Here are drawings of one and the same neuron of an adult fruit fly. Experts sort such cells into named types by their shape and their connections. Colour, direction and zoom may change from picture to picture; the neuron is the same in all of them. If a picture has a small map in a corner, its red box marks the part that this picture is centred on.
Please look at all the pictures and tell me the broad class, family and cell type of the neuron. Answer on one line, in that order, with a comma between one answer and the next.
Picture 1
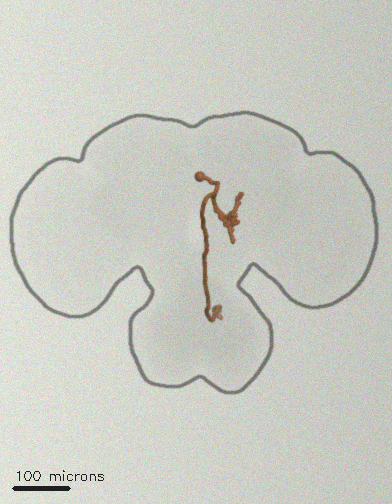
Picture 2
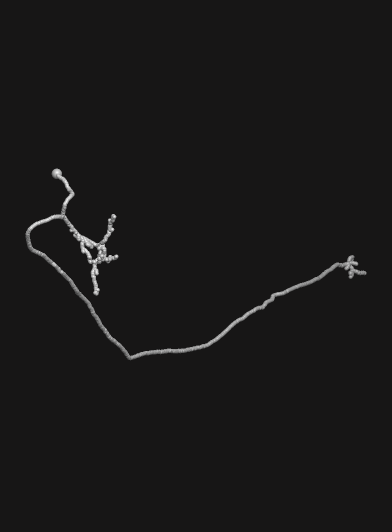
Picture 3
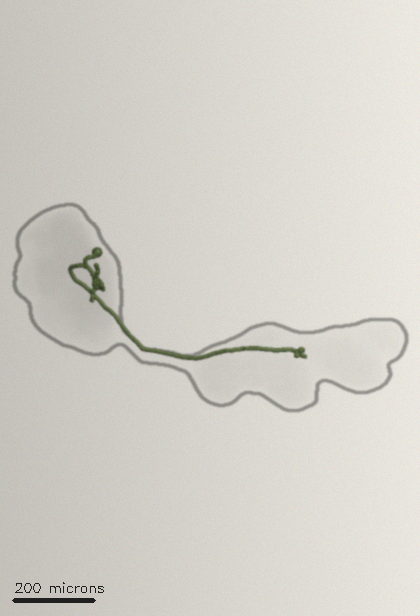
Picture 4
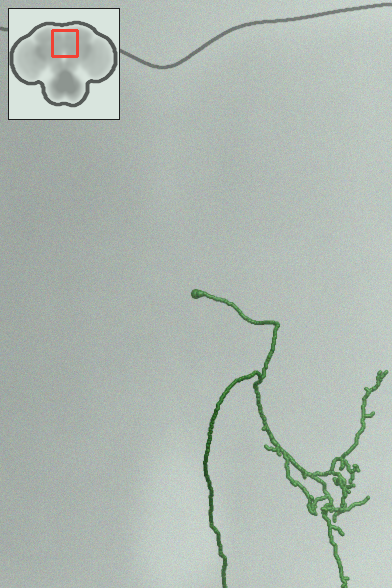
descending neuron, hemilineage PSp2, DNpe008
